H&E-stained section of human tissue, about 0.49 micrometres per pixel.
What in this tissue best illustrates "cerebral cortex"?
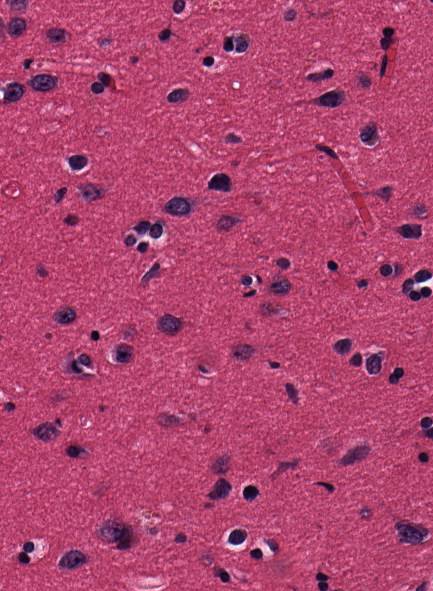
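It's cerebral cortex, yet the cells lie singly and in small groups, fairly evenly, with no organised units or layering.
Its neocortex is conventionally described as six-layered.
So the layering is what doesn't match. Larger cells with round to oval pale nuclei, some with a visible nucleolus, are scattered throughout.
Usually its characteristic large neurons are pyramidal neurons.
These larger cells fit with that. Small dark round nuclei are numerous, some in twos or threes beside larger cells.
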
